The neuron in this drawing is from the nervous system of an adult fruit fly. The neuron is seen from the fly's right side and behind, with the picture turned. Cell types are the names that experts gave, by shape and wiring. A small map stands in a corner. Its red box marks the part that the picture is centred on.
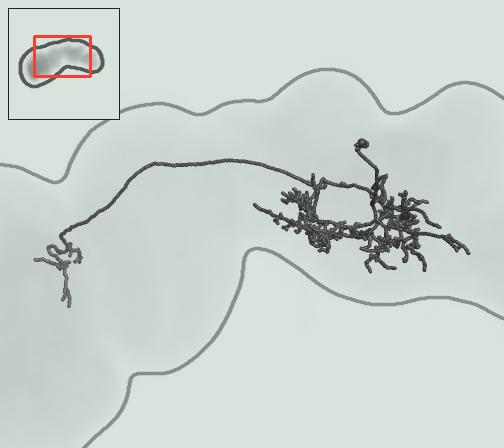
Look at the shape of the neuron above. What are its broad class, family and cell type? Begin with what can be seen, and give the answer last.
Dozens of branch ends can be seen. As drawn here it is more than twice as wide as it is tall. It is an ascending neuron. Its family is hemilineage 07B. It is of cell type AN07B025.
